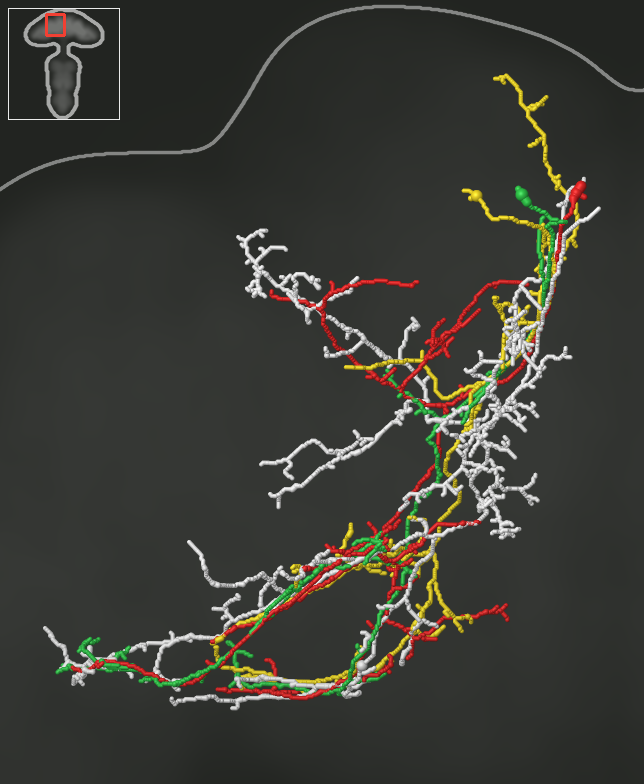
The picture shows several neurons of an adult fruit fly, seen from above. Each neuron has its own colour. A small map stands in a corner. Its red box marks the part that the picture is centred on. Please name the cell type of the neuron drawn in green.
CB1368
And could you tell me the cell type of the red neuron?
CB3080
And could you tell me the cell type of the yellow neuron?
CB2884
